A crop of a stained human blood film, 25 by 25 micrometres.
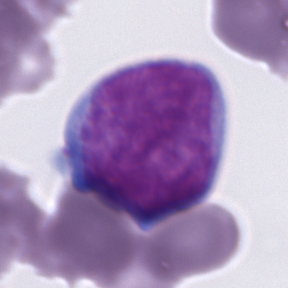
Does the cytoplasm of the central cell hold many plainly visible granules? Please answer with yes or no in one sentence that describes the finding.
No, visible granules are absent from the cytoplasm of this cell.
